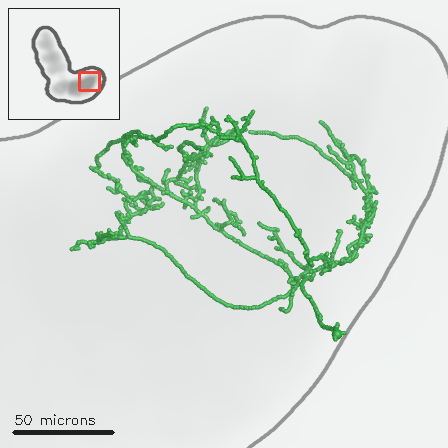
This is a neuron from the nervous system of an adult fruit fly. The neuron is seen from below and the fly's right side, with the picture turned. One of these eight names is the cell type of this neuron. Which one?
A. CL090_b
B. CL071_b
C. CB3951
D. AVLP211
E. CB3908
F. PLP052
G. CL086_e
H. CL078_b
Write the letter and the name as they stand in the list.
C. CB3951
